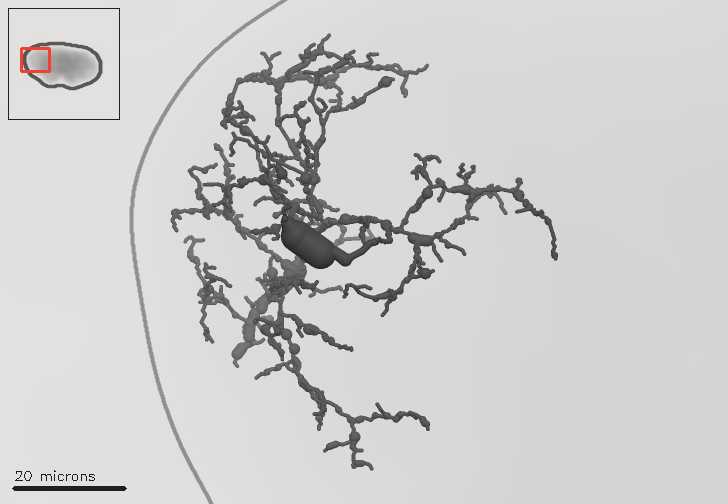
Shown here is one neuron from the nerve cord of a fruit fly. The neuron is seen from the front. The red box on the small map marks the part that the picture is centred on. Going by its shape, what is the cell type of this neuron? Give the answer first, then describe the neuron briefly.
The cell type is Ta levator MN. Its broad class is motor neuron of the nerve cord. From top to bottom in the picture it spans about 80 microns. Dozens of branch ends can be seen.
